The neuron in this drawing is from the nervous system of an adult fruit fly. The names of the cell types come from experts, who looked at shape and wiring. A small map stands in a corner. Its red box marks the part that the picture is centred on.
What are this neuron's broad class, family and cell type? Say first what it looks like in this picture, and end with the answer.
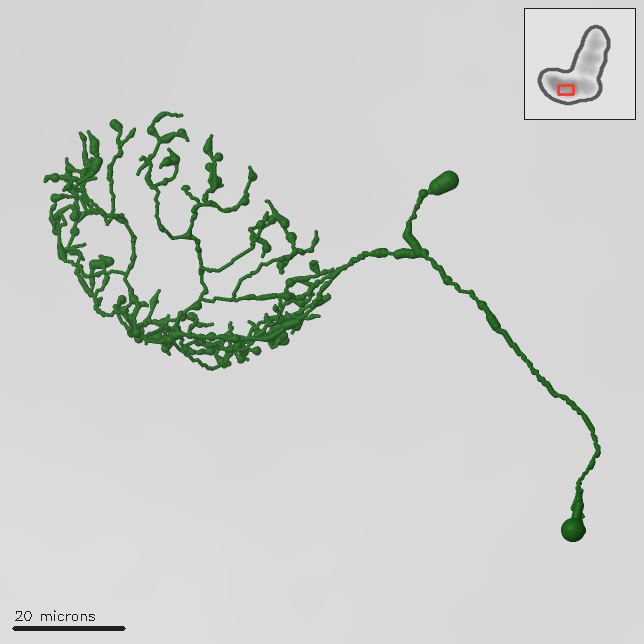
The cell body is at the lower right of the picture. From left to right in the picture it spans about 100 microns. Dozens of branch ends can be seen. It is a central-brain intrinsic neuron. Its family is hemilineage EBa1. The cell type is ER2_a.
